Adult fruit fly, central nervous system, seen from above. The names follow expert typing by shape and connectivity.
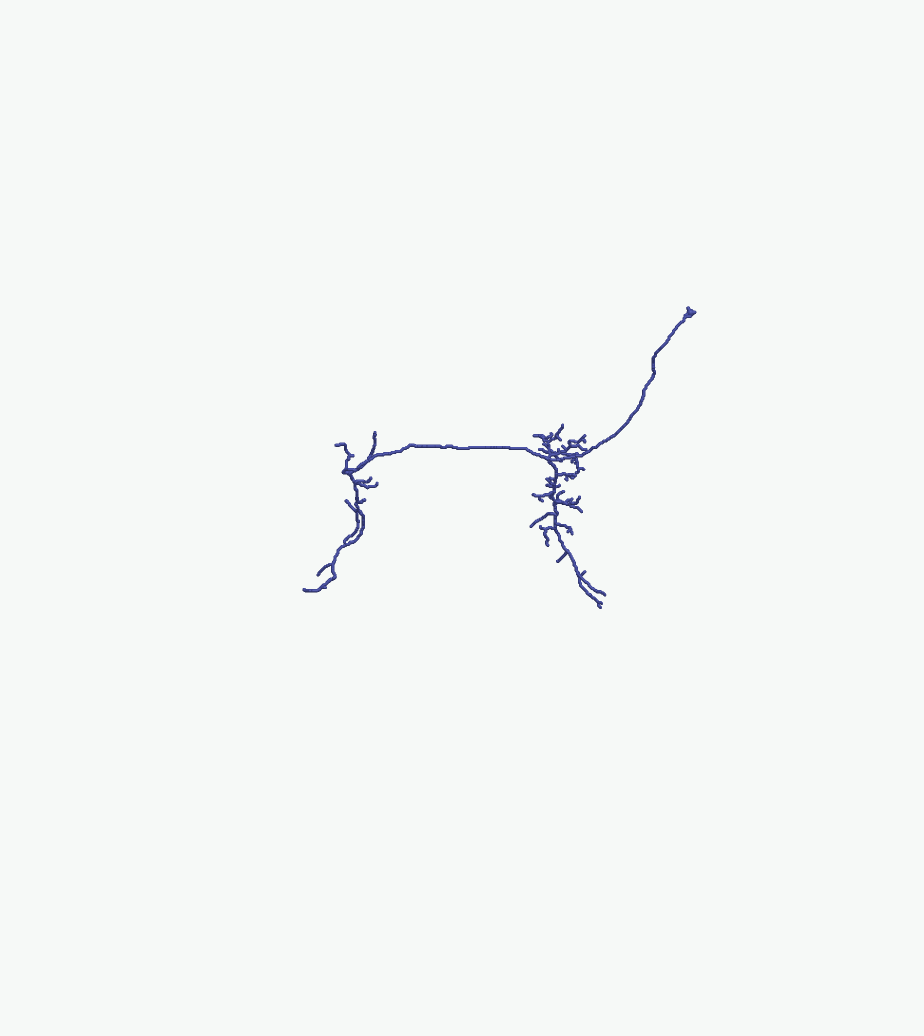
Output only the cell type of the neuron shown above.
LAL089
